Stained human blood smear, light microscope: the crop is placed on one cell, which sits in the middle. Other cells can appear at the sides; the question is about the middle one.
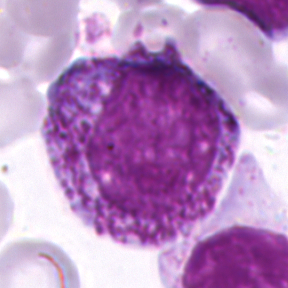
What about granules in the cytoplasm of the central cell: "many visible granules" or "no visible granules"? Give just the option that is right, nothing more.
Many visible granules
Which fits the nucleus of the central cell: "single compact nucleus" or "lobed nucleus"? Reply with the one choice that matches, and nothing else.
Single compact nucleus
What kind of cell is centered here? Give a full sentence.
On this slide crop, the central cell is a promyelocyte.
